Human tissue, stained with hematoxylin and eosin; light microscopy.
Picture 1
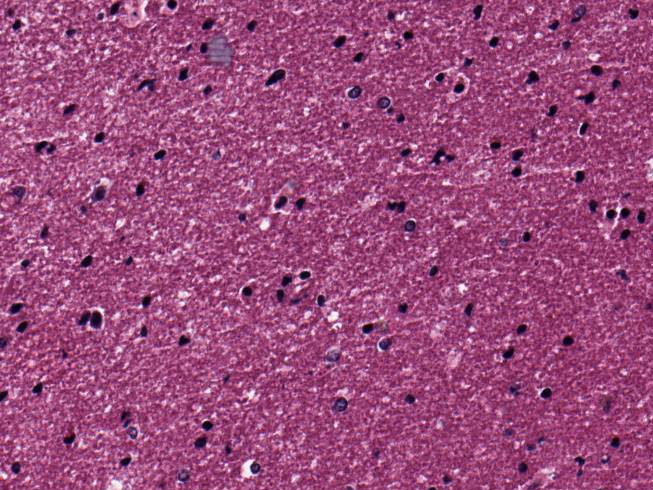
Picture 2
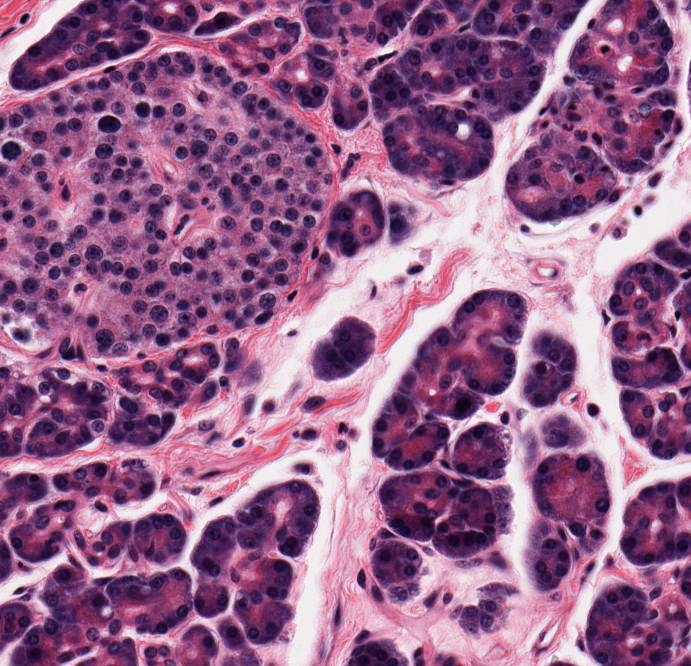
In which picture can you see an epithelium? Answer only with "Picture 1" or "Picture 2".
Picture 2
